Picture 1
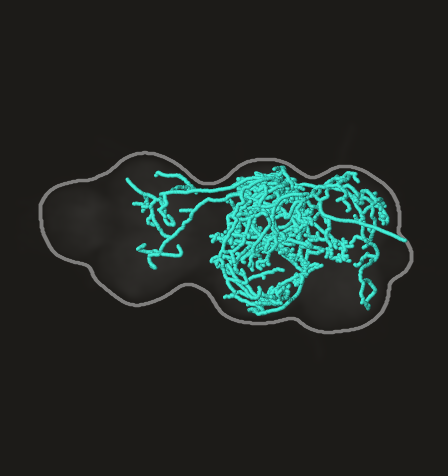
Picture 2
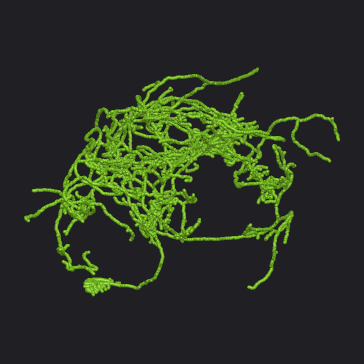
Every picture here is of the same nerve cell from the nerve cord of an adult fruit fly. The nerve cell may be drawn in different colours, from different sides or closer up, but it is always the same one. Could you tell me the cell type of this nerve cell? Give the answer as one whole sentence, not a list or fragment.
The nerve cell is typed under the name vMS16.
